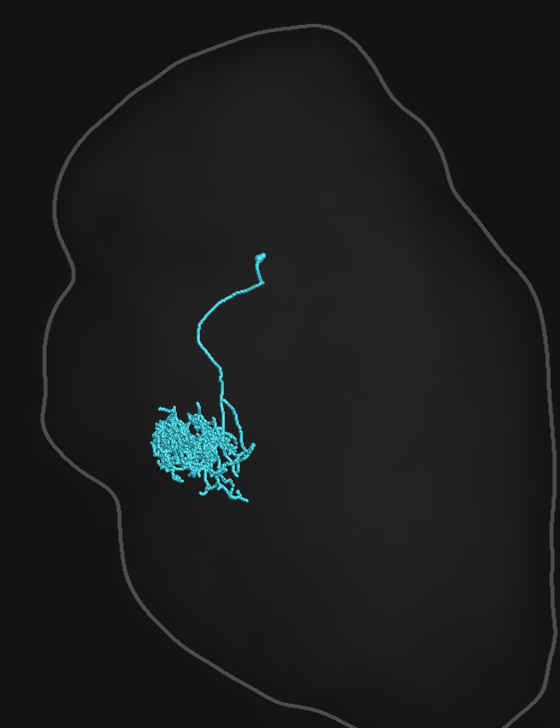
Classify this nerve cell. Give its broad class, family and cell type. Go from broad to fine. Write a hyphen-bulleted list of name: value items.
- broad class: central-brain intrinsic neuron
- family: hemilineage VLPl4_anterior
- cell type: AVLP423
